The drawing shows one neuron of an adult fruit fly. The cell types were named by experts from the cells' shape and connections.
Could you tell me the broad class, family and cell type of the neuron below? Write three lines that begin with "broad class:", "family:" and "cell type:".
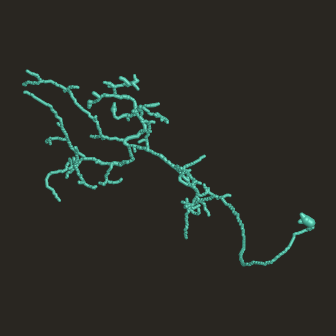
broad class: nerve-cord intrinsic neuron
family: hemilineage 03B
cell type: IN03B077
